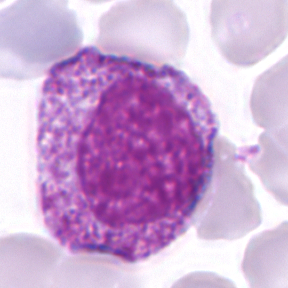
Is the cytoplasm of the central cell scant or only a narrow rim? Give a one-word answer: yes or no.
No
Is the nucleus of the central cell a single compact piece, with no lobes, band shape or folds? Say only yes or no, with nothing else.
Yes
